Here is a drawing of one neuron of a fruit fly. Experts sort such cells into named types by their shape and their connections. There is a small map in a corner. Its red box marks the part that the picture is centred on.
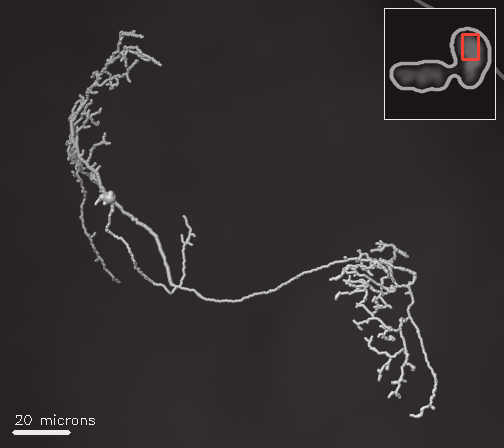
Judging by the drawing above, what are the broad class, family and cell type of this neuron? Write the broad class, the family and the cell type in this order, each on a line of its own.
central-brain intrinsic neuron
hemilineage DM6_dorso_medial
FB8B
